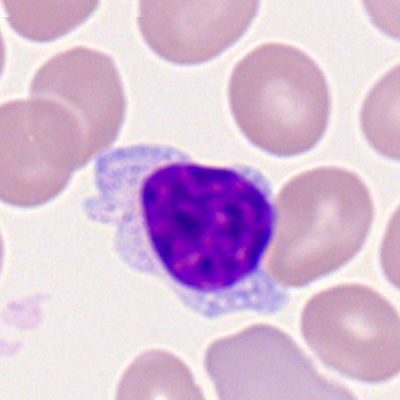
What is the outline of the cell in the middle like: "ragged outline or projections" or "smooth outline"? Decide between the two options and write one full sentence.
What bounds the cell is a rough outline.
